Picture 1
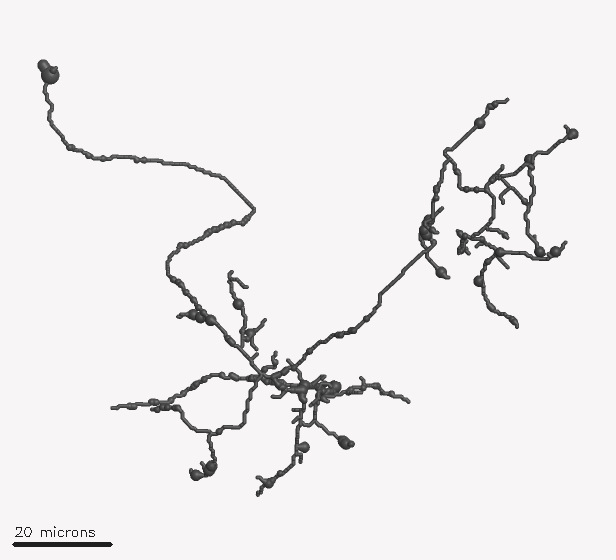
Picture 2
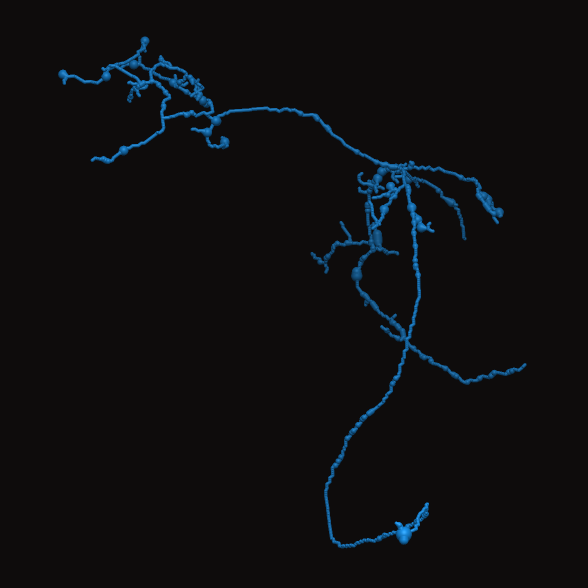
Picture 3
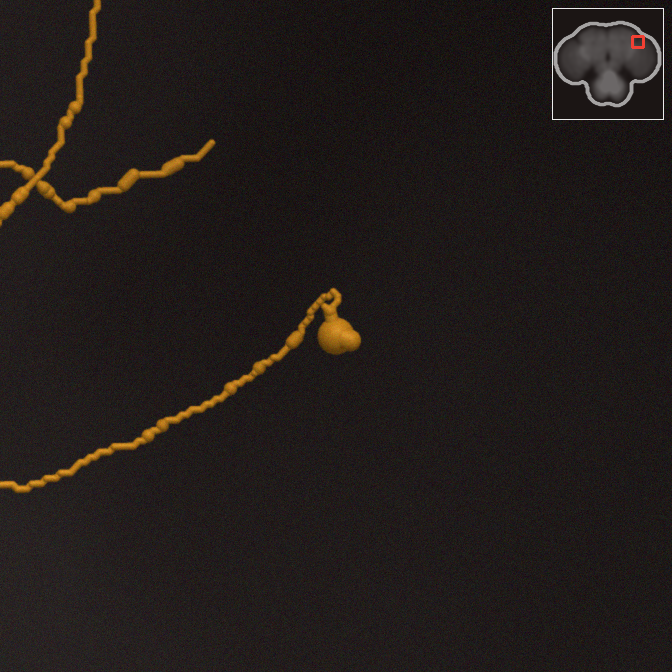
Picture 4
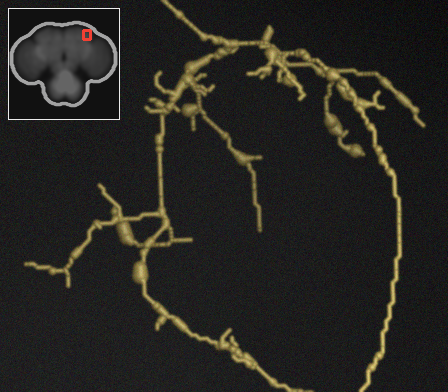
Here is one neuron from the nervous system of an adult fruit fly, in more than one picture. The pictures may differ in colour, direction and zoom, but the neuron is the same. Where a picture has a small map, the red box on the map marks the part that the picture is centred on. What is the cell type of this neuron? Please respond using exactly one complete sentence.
The cell type held by this neuron is LHAV5a2_a2.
